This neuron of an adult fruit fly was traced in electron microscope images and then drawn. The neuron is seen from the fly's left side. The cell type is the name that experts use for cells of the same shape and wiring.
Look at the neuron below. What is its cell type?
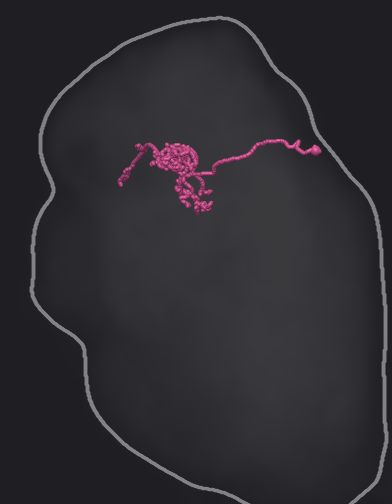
FC2C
